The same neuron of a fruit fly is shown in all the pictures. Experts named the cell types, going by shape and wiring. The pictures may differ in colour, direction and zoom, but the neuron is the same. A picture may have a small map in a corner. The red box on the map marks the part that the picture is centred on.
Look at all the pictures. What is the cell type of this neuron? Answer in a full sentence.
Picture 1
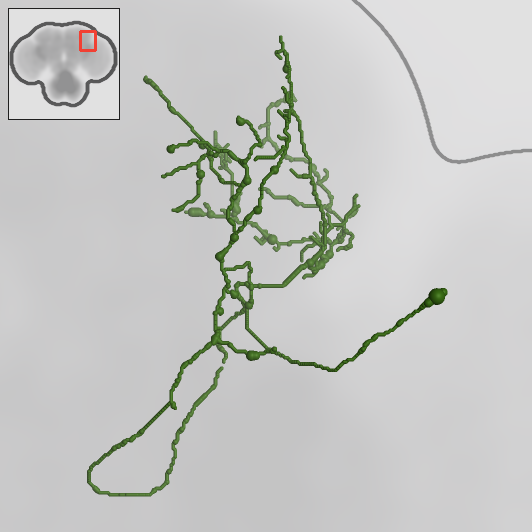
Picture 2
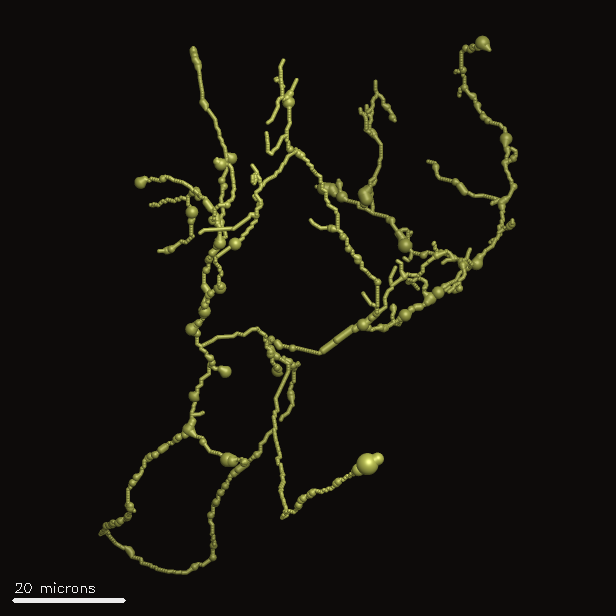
The cell type is LHAV2b10.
